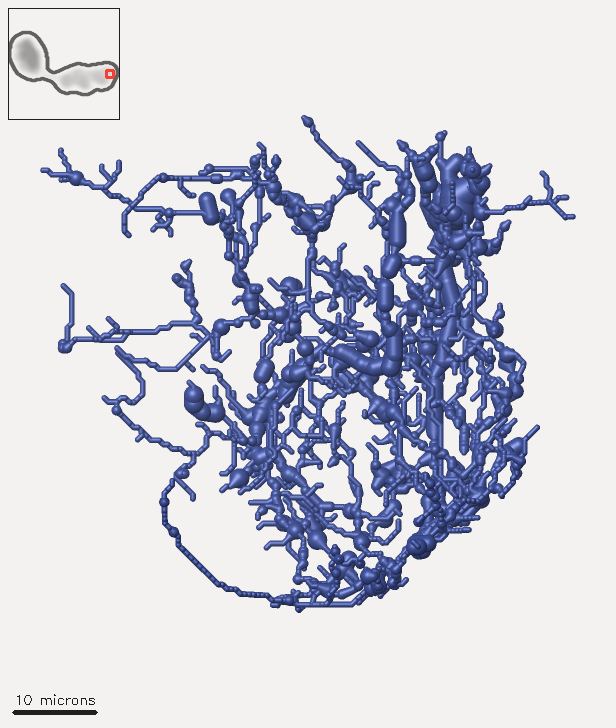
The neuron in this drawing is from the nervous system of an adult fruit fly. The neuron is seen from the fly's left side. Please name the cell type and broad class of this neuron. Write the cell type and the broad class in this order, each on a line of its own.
INXXX271
nerve-cord intrinsic neuron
